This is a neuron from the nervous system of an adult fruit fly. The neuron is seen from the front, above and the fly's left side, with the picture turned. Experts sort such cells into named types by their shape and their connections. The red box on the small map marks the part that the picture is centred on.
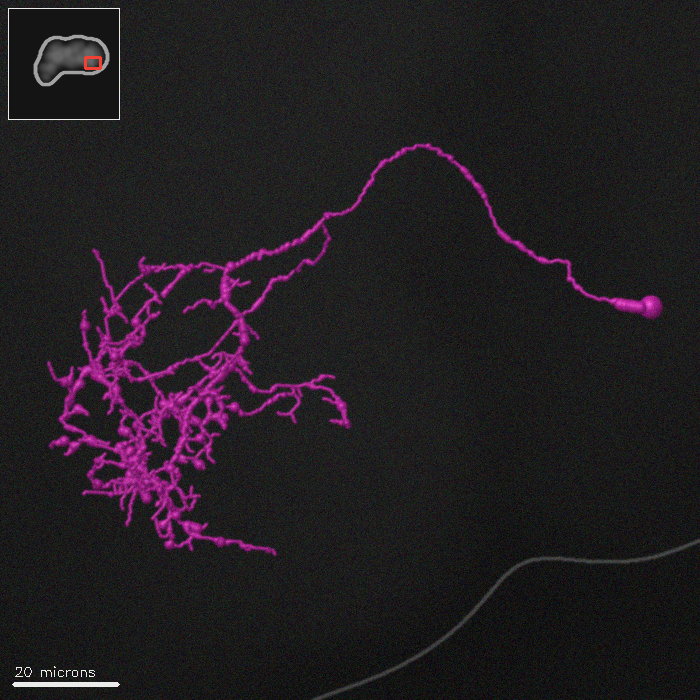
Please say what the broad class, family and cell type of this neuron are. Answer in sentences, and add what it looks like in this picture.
It is a central-brain intrinsic neuron. The family is hemilineage VLPl4_dorsal. Its cell type is LHAV4i1. Its cell body lies on the right of the picture. By the scale bar it is about 120 microns wide in this view. The picture shows dozens of branch ends.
